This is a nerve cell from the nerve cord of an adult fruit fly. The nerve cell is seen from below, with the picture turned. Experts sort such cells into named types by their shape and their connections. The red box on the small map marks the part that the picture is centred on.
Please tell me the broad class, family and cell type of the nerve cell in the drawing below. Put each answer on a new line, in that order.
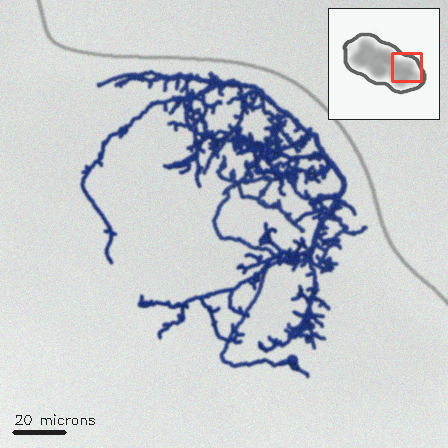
nerve-cord intrinsic neuron
hemilineage 04B
IN04B031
